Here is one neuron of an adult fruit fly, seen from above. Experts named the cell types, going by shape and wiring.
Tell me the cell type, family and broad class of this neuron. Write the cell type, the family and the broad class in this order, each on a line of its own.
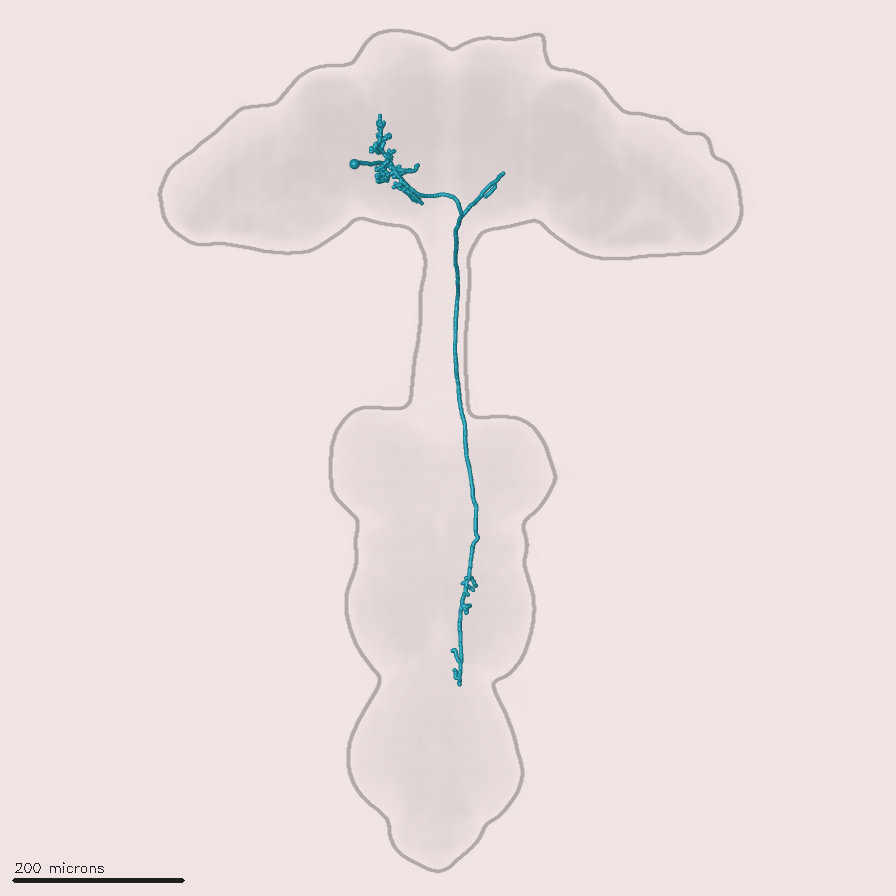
DNge091
hemilineage LB7
descending neuron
